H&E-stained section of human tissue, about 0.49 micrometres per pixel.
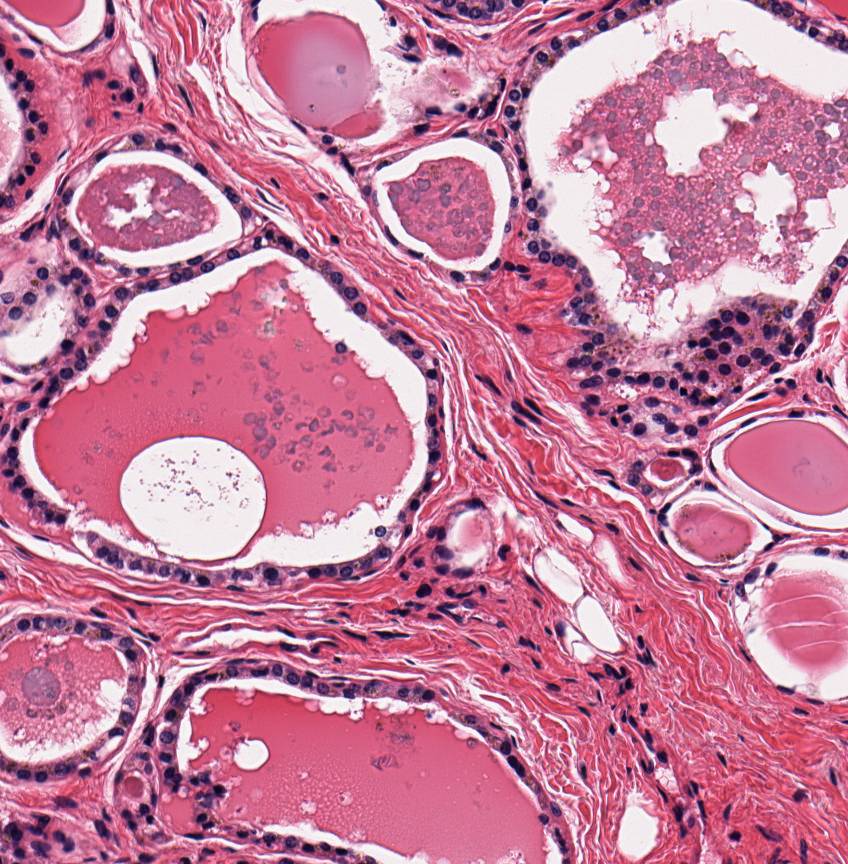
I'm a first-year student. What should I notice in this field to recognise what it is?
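Thyroid follicle, then. Follicles of widely varying size, rounded and oval, fill the field between fibrous stroma; a broad band of wavy pink collagen runs diagonally, upper centre to lower right. One layer of flattened to cuboidal cells with small round dark nuclei lines each; most lumina hold homogeneous pink material.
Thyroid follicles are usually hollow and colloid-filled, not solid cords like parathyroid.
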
